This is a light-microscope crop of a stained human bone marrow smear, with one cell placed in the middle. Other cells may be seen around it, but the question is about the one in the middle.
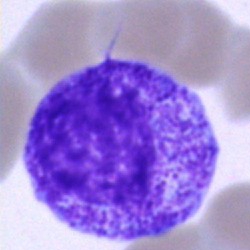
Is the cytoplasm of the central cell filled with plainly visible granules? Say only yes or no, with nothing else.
Yes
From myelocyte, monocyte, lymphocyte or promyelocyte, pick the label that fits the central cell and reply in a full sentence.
Positioned in the middle of the crop is a promyelocyte.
